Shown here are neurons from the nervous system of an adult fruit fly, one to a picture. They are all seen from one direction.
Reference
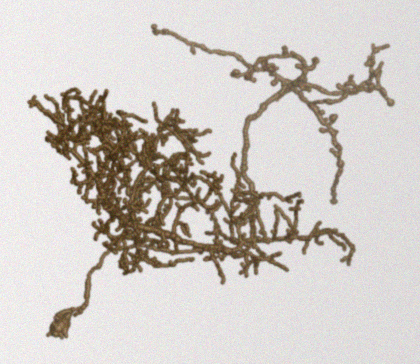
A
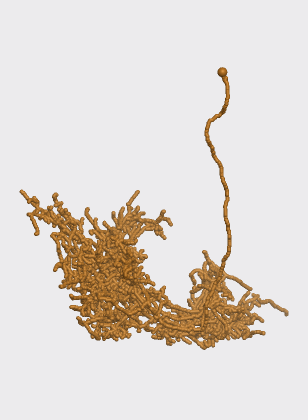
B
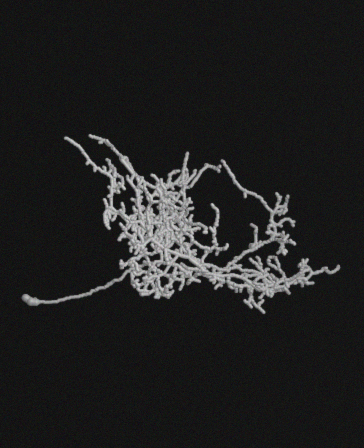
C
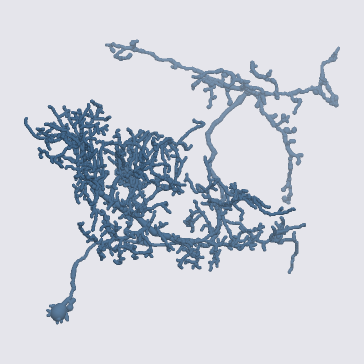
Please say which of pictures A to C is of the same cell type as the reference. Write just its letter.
C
